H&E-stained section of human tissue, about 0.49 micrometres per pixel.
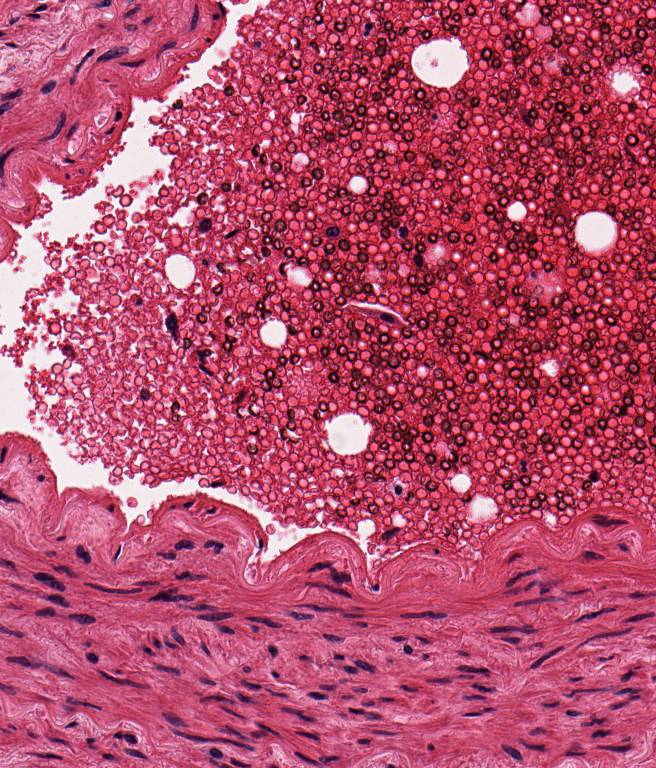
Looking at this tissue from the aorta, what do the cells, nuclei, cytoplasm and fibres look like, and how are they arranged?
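Densely packed red blood cells fill the upper and right field, with wall tissue along the bottom and in the upper left corner. They are small, round, pink and anuclear. In the lower wall, elongated, spindle-shaped nuclei run mostly horizontally, parallel to the luminal surface.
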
